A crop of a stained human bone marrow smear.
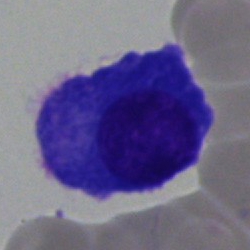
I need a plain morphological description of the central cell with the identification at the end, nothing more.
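I'd describe the outline as irregular and bumpy rather than smooth. The nucleus is off-centre, toward the right, and it stains darker than the cytoplasm around it. Looking for distinct granules in the cytoplasm, I see none. This is a plasma cell.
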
